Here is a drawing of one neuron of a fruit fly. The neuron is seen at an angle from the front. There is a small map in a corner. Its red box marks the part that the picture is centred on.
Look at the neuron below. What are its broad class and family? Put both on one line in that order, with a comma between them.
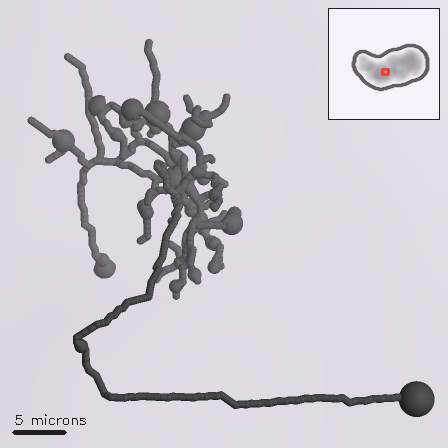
optic-lobe intrinsic neuron, Cm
